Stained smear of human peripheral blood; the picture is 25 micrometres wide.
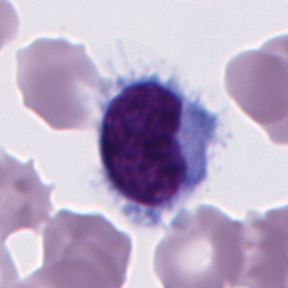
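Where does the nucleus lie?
Off-centre, toward the left of the cell.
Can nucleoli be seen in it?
No, none can be seen.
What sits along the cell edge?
Many fine hair-like projections sticking out all around it.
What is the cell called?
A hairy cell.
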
